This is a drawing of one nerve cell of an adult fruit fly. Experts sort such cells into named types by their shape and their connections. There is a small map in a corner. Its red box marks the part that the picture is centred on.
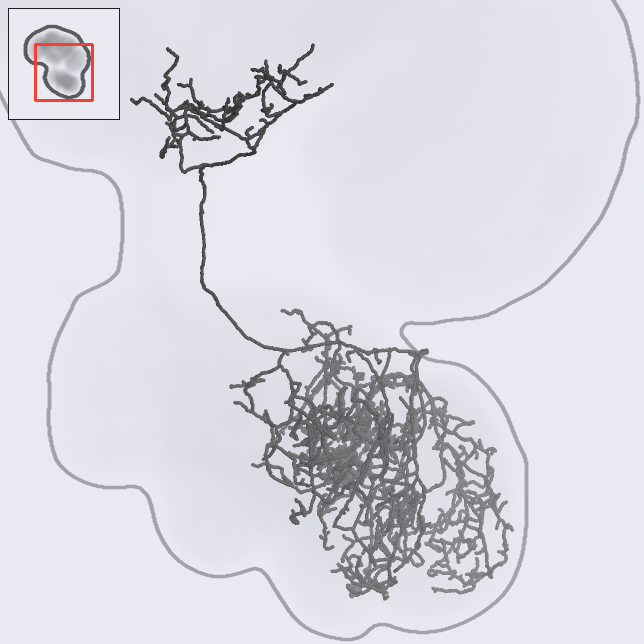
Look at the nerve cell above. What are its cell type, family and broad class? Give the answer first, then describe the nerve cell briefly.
Its cell type is AN27X004. Its family is hemilineage 27X. This is an ascending neuron. As drawn here it is taller than it is wide.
